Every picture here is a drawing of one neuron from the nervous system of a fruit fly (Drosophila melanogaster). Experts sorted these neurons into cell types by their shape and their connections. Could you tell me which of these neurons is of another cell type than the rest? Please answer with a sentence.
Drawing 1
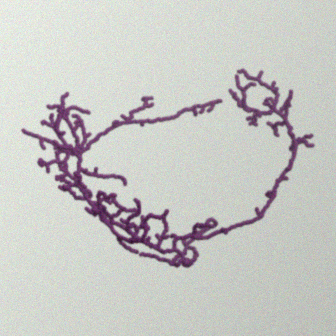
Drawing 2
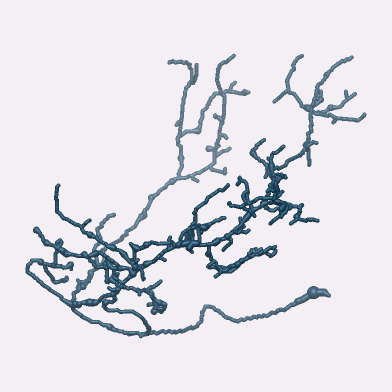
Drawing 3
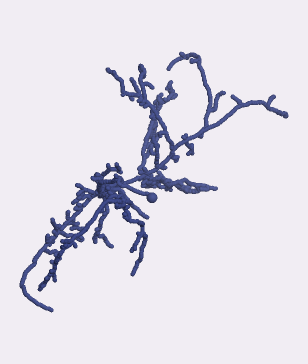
Drawing 3 shows a neuron of another cell type.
